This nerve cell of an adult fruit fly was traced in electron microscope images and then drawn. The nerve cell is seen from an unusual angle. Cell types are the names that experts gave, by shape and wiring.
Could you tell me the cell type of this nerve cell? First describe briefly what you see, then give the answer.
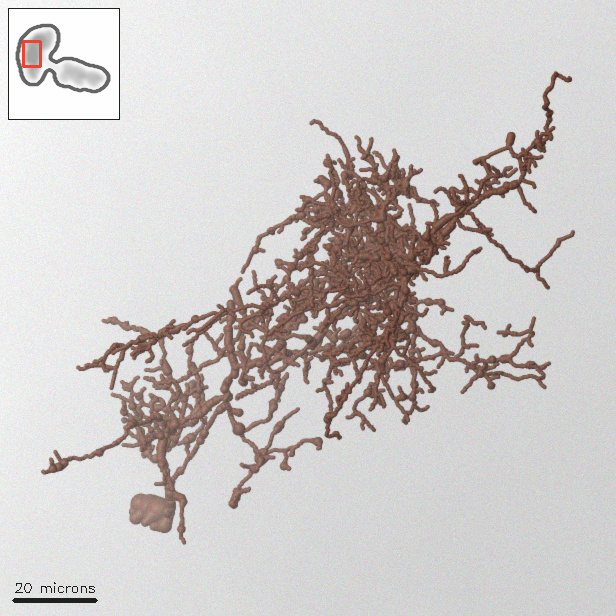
It lies in the brain. From left to right in the picture it spans about 130 microns. More than a hundred branch ends can be seen. Its broad class is central-brain intrinsic neuron. The cell type is CL002.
